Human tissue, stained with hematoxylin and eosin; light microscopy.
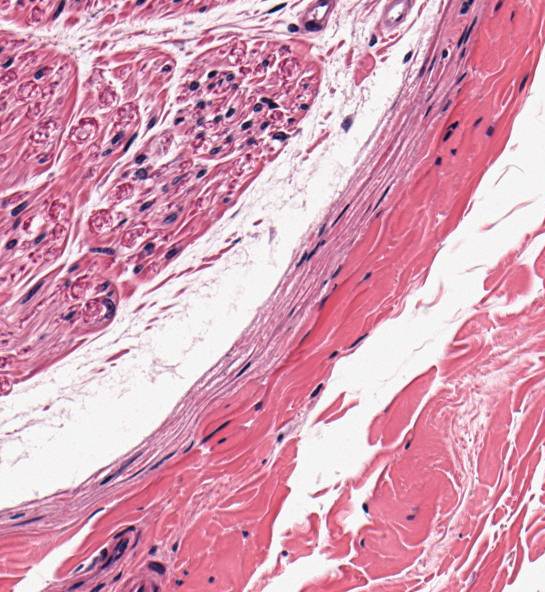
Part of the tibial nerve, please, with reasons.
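You've got epineurium here. A compact wavy fibrous band runs diagonally, lower left to upper right, its elongated nuclei parallel to it. Lower right is bright pink, dense and fibrous, with few nuclei.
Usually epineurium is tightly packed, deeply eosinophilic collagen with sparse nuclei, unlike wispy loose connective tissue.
Upper left, several small bundles of tightly packed round profiles are cut across.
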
